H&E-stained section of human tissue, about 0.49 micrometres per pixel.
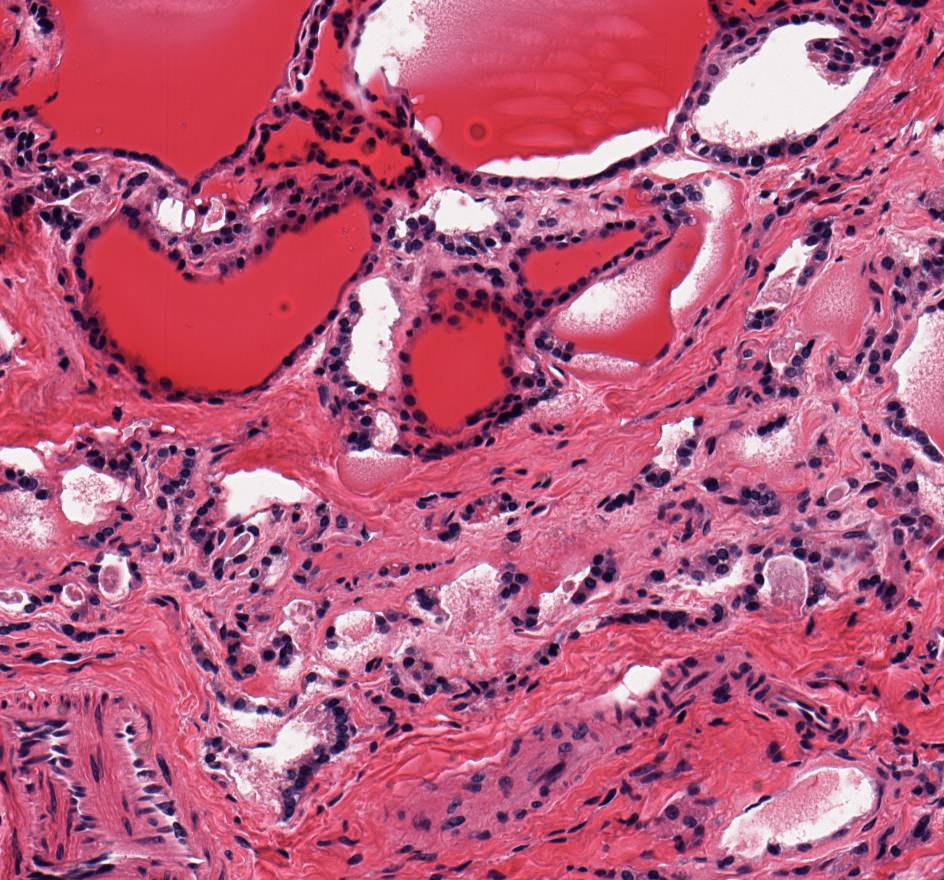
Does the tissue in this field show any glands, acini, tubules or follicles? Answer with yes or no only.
Yes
